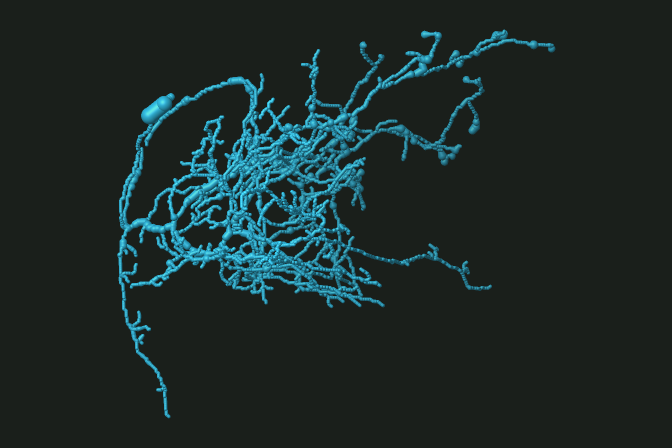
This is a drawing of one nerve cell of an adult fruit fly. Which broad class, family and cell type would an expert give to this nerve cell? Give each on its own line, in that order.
nerve-cord intrinsic neuron
hemilineage 17A
IN17A060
